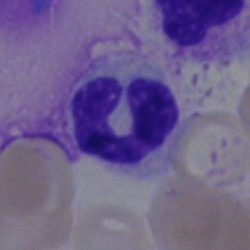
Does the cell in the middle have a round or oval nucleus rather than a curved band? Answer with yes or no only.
No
